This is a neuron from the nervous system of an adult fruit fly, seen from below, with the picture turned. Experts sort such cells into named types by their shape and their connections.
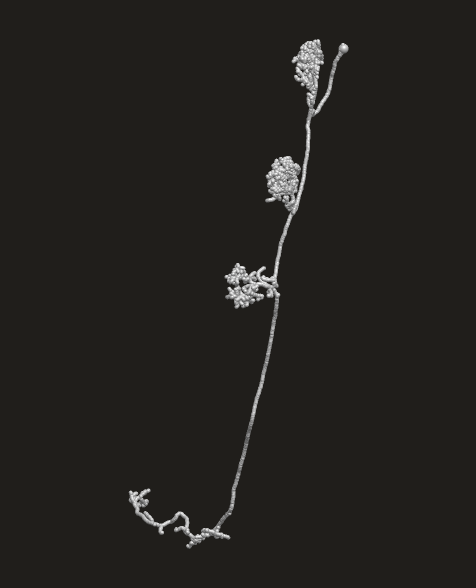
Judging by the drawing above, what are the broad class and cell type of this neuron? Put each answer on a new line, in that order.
ascending neuron
ANXXX075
